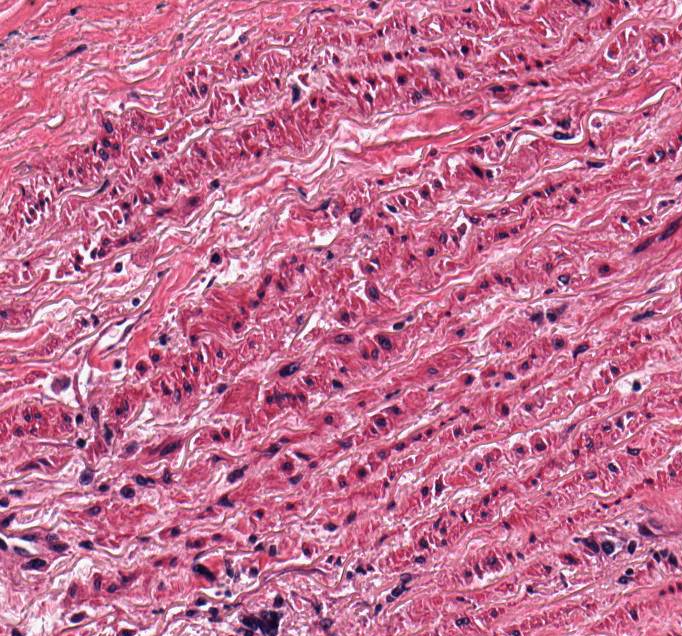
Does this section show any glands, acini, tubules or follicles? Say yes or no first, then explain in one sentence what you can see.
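No. No epithelial lining or glands are present anywhere in the field.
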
